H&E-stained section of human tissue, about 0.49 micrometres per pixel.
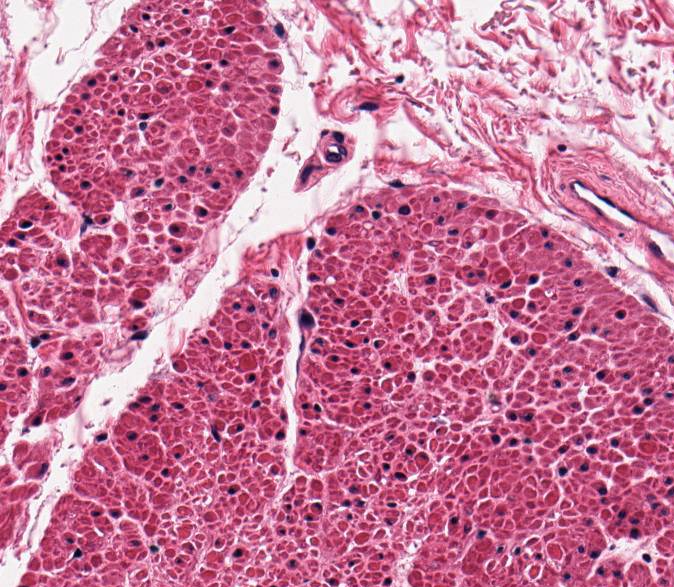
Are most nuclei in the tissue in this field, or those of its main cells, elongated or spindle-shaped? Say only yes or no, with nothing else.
No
